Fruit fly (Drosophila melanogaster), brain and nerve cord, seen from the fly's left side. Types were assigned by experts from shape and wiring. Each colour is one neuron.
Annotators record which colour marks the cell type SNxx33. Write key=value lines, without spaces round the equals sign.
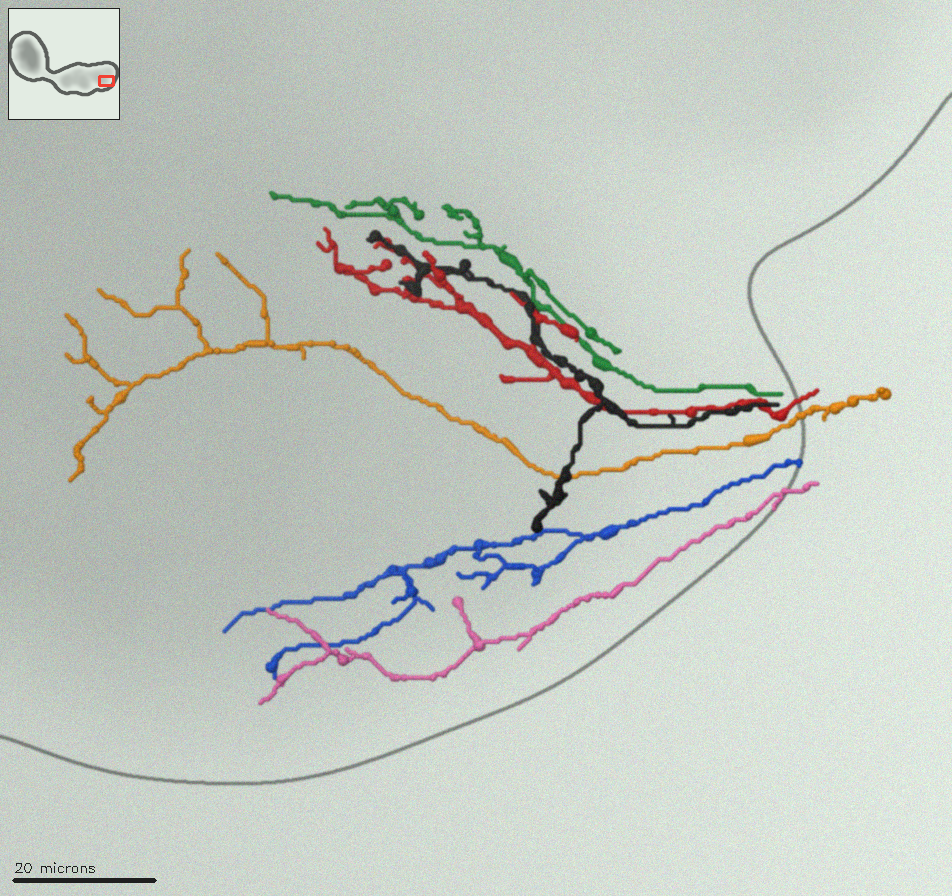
colour=blue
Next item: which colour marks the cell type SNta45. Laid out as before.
colour=green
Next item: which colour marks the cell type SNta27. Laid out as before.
colour=red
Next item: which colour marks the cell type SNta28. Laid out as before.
colour=pink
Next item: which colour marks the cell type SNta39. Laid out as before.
colour=black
